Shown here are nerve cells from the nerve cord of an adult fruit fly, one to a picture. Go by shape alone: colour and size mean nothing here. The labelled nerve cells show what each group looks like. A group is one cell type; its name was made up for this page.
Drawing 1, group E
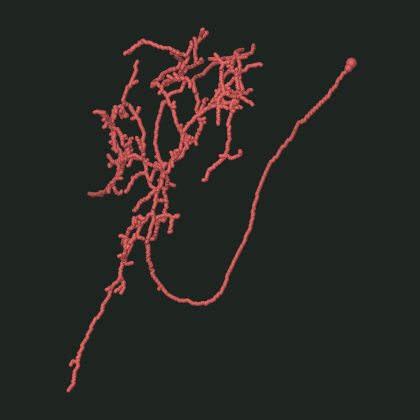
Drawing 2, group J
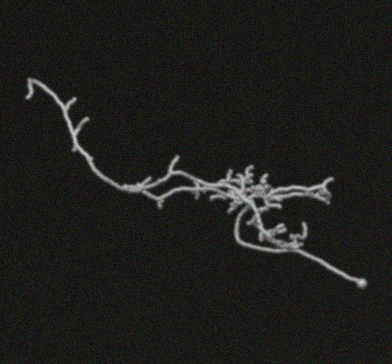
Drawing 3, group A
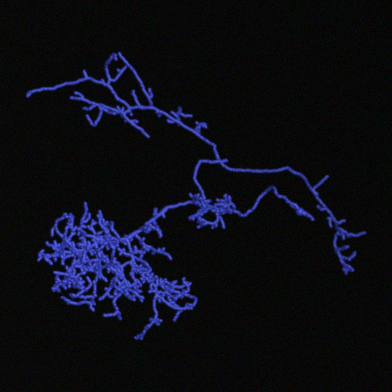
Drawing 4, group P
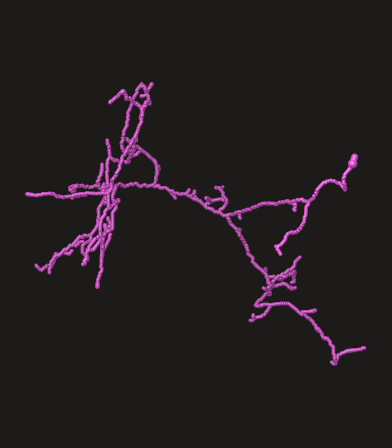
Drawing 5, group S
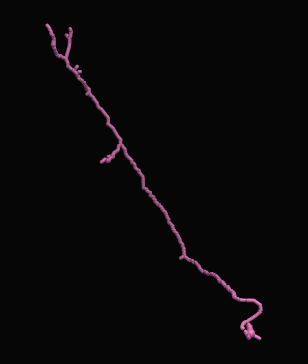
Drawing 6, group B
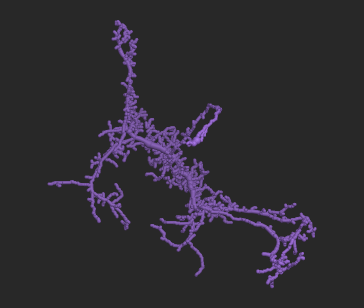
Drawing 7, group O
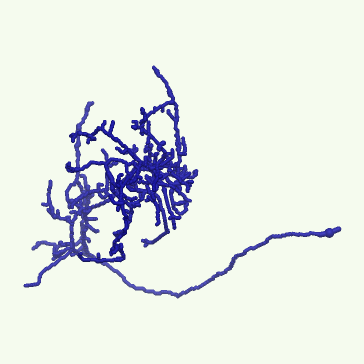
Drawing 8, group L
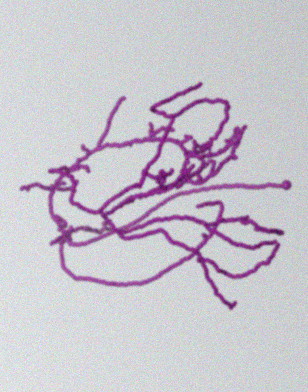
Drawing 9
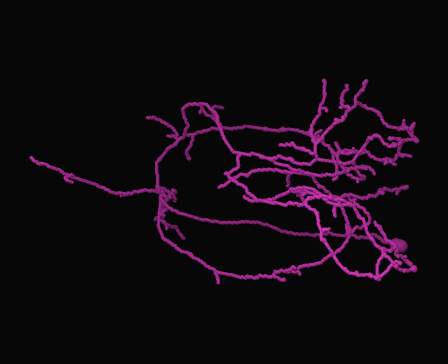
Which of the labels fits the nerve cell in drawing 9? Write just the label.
group L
